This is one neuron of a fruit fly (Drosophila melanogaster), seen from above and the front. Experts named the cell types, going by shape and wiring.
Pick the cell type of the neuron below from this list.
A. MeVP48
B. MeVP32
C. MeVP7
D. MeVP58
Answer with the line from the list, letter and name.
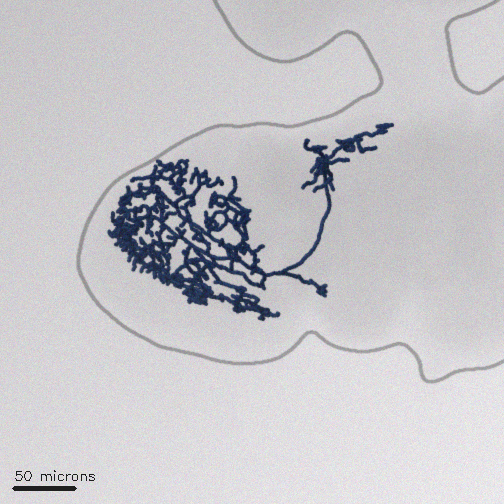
B. MeVP32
